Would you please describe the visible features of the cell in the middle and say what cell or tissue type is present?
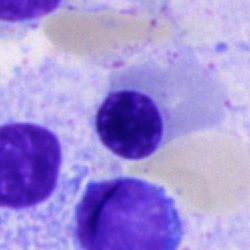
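The picture is a little blurred, but the chromatin looks dense and dark purple, with a few small paler spots. I can't make out any nucleoli in the nucleus. Nor do I see granules anywhere in the cell. This cell is an erythroblast.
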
